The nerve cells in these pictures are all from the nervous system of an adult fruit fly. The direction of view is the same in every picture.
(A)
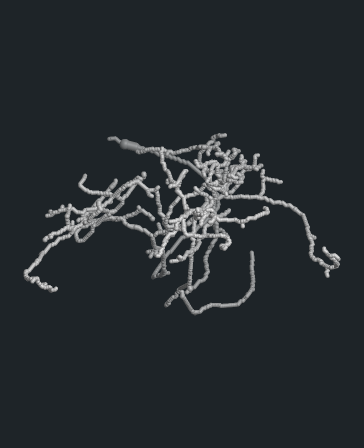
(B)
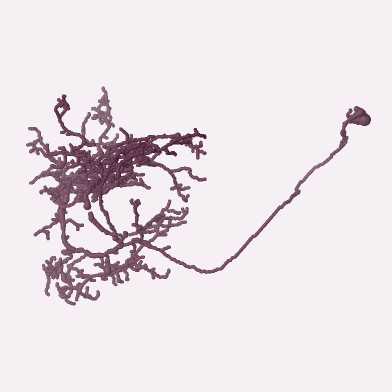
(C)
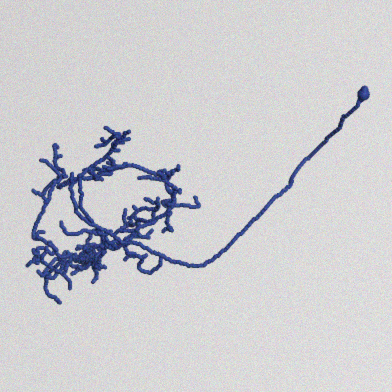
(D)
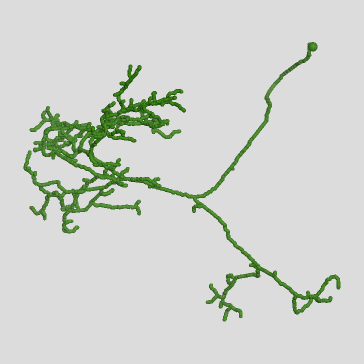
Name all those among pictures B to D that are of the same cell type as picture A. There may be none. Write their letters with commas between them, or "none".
none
